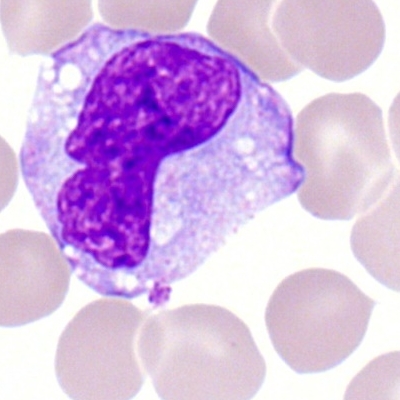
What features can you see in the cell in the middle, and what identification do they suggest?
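Its outline is irregular and somewhat angular rather than smoothly round. The nucleus is a single folded mass with a notch on its left side, not split into separate lobes. Abundant cytoplasm, pale grey-blue to lilac, holds several small clear vacuoles scattered through it. This cell is a monocyte.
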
